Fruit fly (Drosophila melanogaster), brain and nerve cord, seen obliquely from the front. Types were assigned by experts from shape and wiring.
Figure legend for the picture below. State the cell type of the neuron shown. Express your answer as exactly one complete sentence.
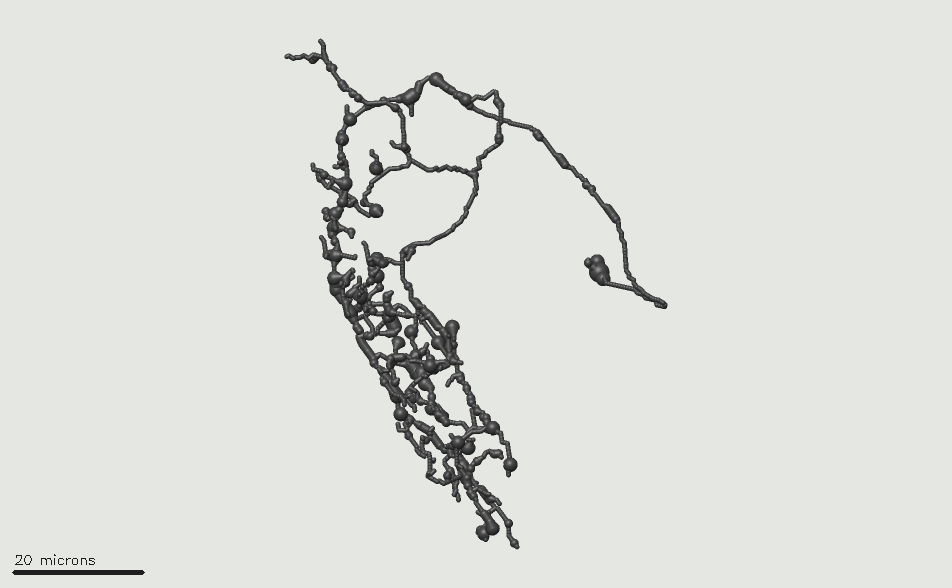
Included in the cell type LPi2d is this neuron.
